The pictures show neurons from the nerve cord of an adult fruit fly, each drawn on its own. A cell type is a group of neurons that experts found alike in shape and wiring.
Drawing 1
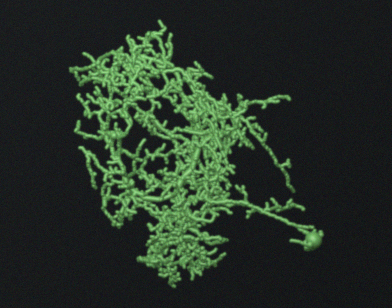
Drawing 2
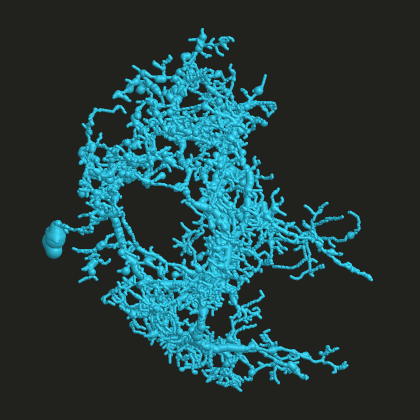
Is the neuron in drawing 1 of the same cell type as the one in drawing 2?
no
